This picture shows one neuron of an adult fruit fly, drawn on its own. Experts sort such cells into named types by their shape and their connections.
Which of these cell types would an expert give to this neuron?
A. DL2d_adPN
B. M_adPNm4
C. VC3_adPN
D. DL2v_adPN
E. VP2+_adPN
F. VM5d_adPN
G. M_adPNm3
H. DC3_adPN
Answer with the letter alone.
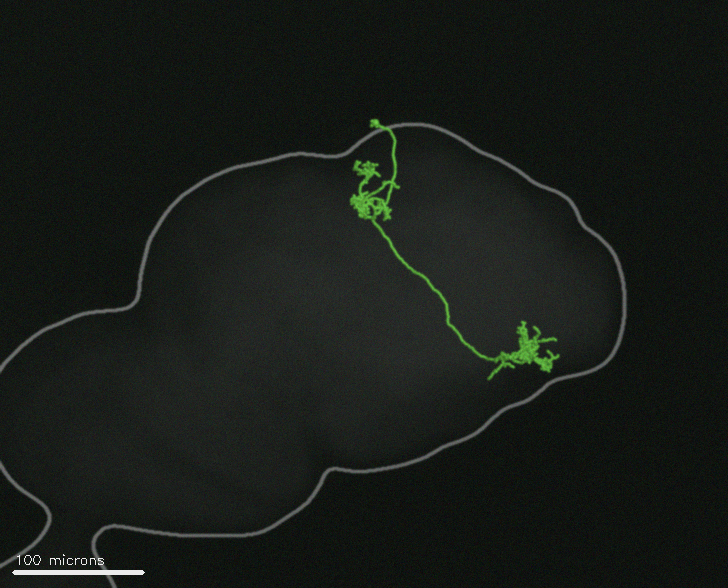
E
